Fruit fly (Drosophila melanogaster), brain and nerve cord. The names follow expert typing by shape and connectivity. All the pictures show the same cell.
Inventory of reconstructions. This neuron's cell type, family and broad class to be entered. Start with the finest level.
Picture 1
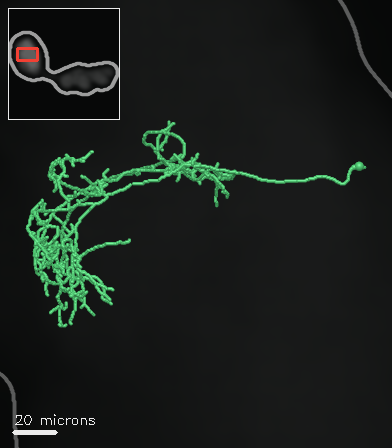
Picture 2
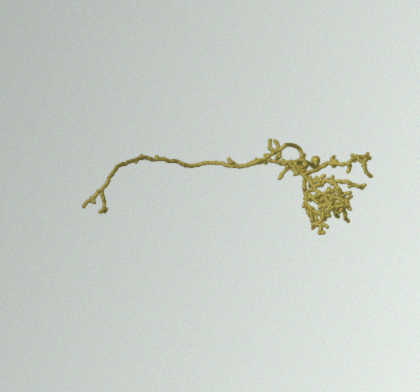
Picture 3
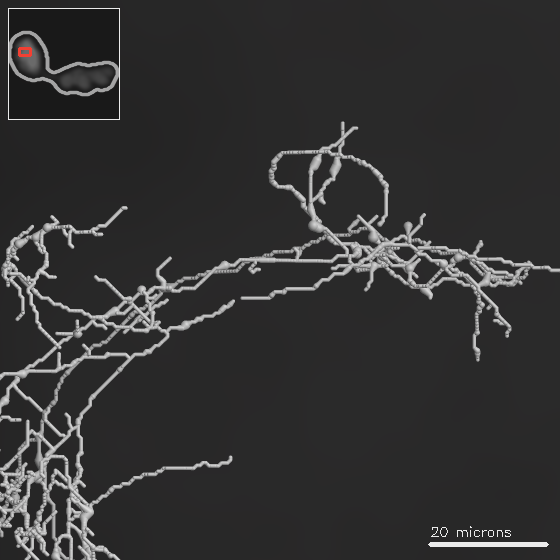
CB3503; hemilineage DL1_ventral; central-brain intrinsic neuron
